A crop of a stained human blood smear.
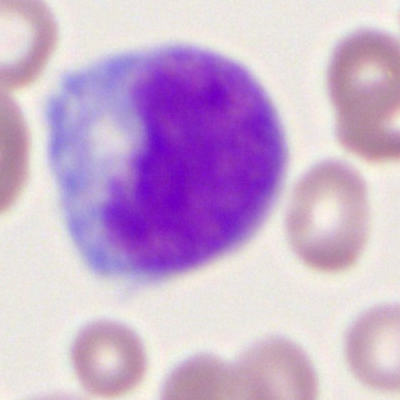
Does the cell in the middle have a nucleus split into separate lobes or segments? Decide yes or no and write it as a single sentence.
No, its nucleus is undivided, compact and round, oval or kidney-shaped.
